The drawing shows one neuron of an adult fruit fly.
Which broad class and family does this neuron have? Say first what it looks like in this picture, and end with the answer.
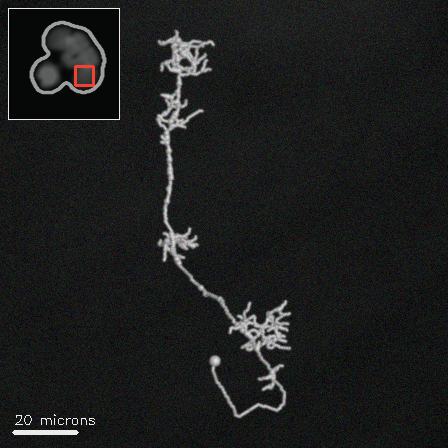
The cell body is at the bottom of the picture. From top to bottom in the picture it spans about 120 microns. Dozens of branch ends can be seen. It is an optic-lobe intrinsic neuron. Its family is TmY.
